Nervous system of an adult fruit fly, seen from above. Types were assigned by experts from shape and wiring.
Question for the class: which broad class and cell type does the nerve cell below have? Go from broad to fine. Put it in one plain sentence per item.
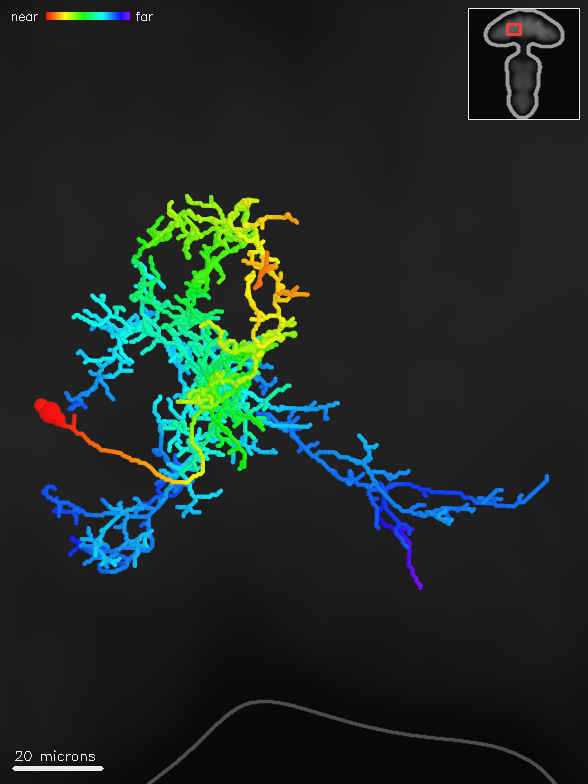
A central-brain intrinsic neuron, type SLP248.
